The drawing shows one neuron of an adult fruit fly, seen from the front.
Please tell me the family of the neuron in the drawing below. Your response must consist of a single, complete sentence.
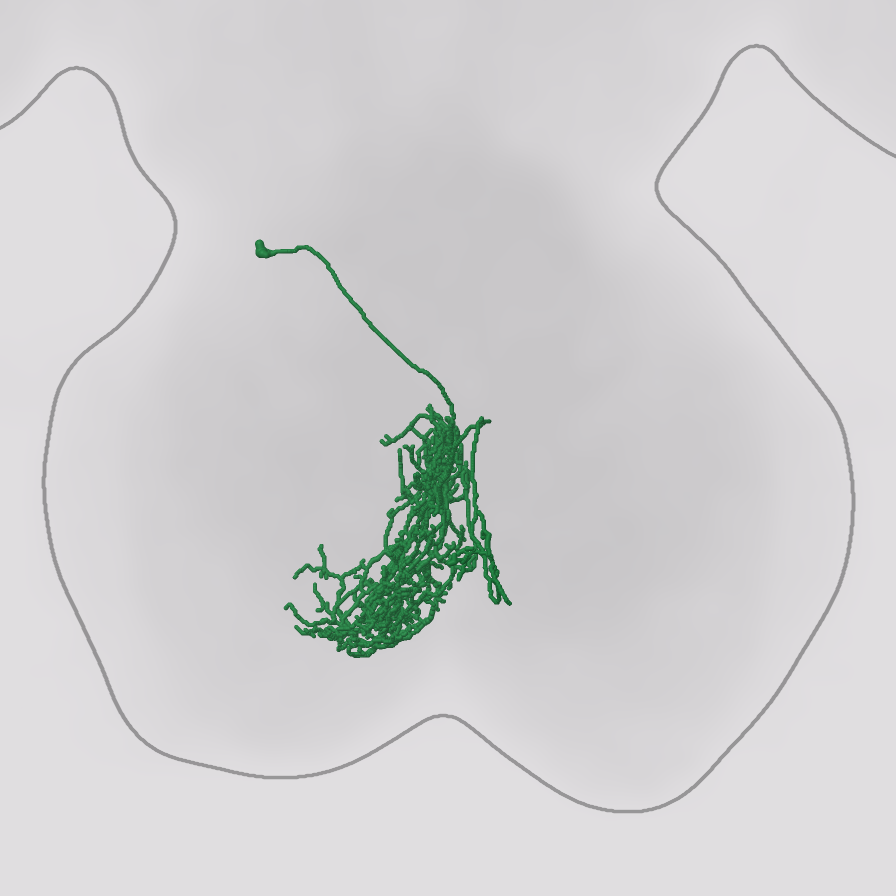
The family of the neuron is hemilineage 23B.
